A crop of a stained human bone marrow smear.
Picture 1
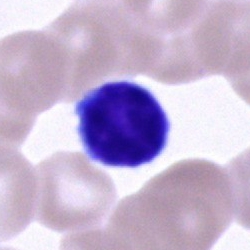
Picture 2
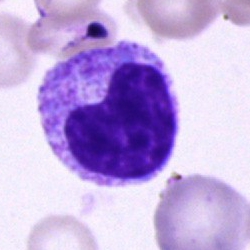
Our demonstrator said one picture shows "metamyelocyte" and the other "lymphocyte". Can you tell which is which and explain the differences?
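A lymphocyte appears in picture 1 and a metamyelocyte in picture 2. The lymphocyte is roughly round, with small bumps along its left edge; its chromatin is dense and dark blue-violet with slightly darker and lighter patches, and neither nucleoli nor granules can be seen.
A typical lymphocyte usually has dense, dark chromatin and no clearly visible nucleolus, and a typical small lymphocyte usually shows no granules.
The metamyelocyte, in contrast, has a round, smooth outline and a kidney-shaped nucleus notched on its upper side, lying off-centre toward the lower right. Its chromatin is dark purple, fairly dense and blotchy, and its cytoplasm forms a moderate lilac-blue rim, with a paler area sitting in the notch.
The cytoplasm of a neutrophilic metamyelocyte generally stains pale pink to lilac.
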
